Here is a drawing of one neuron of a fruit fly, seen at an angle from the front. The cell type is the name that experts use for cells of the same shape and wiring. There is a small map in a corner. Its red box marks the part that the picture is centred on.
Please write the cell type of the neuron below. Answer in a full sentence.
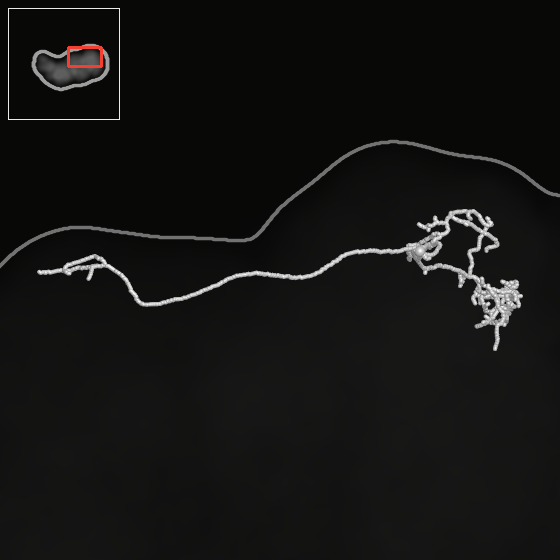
The cell type is LHAD3a8.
